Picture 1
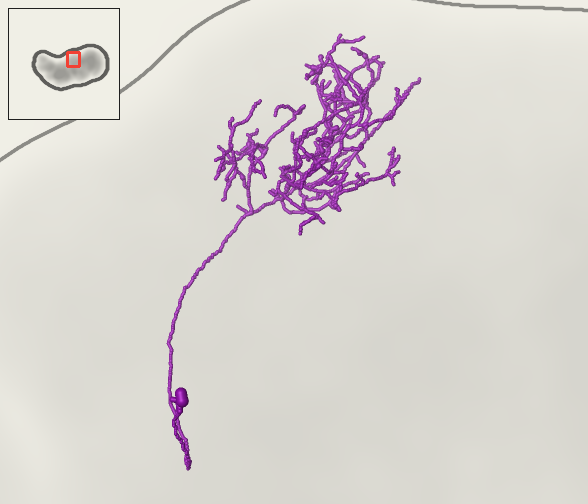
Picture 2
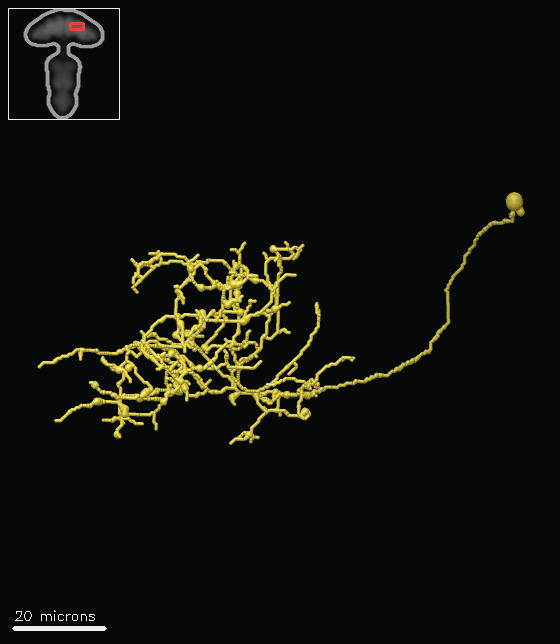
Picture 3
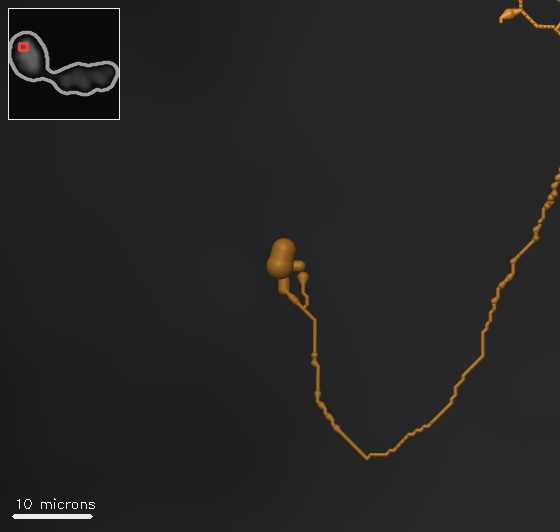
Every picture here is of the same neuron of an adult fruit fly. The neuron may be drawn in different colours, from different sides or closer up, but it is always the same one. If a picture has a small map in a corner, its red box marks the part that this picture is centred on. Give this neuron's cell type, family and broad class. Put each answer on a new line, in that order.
CB1179
hemilineage SLPal3_and_SLPal4_dorsal
central-brain intrinsic neuron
